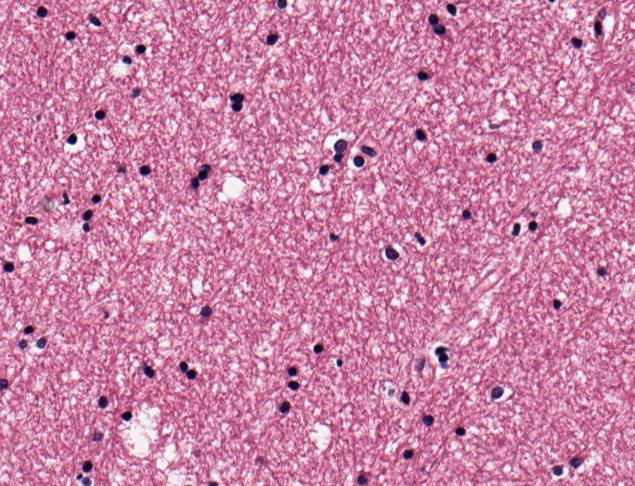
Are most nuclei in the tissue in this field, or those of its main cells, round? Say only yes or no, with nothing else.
Yes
